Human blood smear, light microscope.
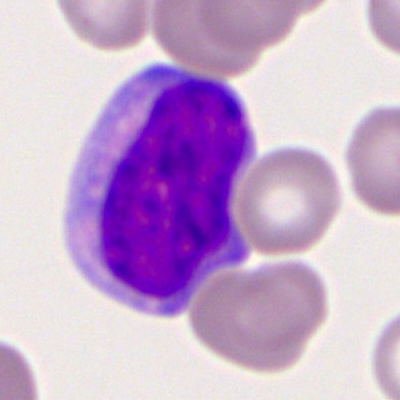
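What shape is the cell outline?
Oval and smooth.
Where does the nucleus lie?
Toward the right side of the cell.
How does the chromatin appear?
Dark purple and clumped, with paler patches between the clumps.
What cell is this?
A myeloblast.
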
